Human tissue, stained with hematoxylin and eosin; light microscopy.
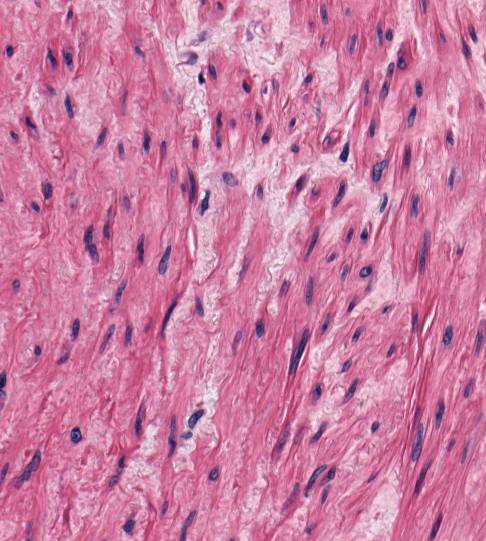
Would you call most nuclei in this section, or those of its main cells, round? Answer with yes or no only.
No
